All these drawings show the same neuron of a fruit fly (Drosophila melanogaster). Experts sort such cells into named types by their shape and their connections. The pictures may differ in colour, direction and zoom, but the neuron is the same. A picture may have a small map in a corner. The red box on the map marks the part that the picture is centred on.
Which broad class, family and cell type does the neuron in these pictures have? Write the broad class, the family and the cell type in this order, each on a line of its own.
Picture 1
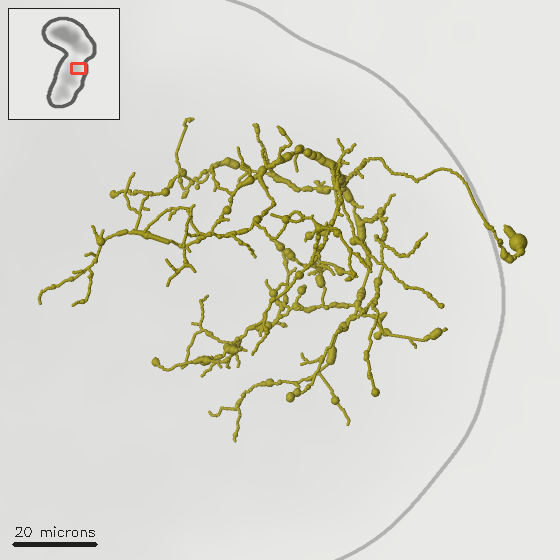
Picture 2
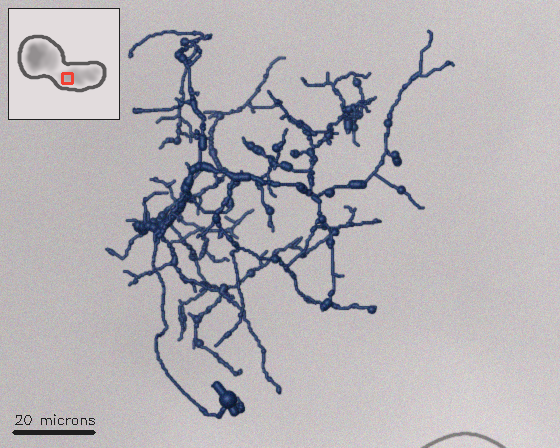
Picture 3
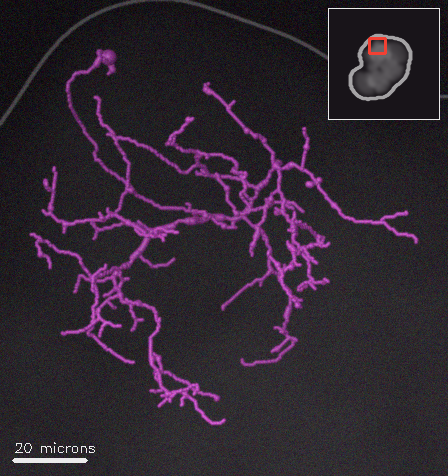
nerve-cord intrinsic neuron
hemilineage 13A
IN13A049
